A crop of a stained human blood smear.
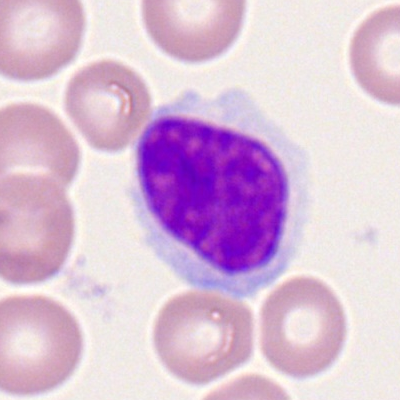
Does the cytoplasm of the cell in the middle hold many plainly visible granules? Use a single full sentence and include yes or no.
No, the cytoplasm does not hold many granules; none are visible in it.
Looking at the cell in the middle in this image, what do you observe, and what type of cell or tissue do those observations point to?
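Most of the cell is nucleus, its chromatin coarsely clumped. Pale blue cytoplasm forms only a narrow rim around it. Cell type: lymphocyte.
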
